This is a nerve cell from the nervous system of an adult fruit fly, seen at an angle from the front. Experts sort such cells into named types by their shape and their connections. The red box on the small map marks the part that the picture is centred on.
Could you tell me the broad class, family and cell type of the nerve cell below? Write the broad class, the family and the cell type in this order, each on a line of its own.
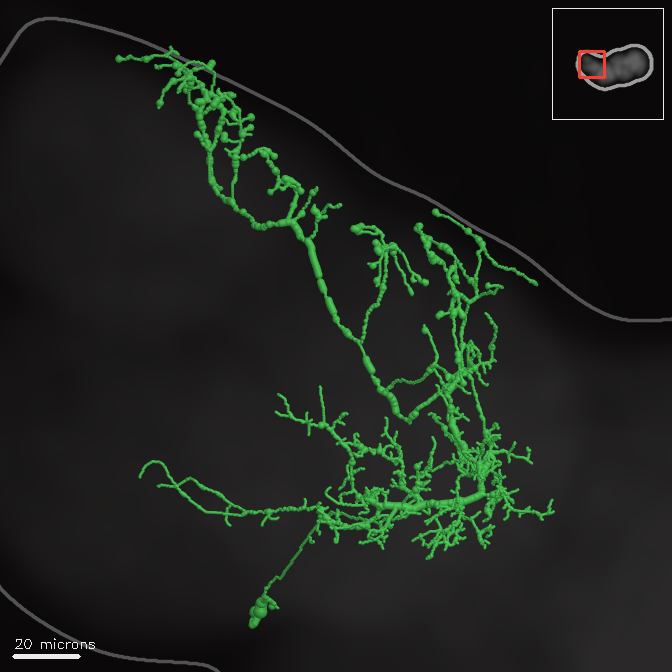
nerve-cord intrinsic neuron
hemilineage 05B
IN05B041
